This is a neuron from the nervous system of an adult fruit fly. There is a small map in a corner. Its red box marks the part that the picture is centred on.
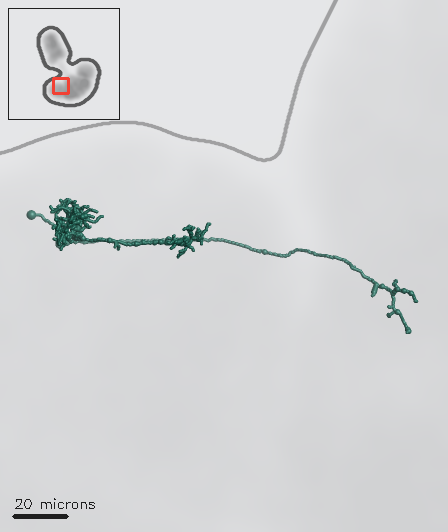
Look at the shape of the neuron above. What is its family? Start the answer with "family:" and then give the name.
family: LLPC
